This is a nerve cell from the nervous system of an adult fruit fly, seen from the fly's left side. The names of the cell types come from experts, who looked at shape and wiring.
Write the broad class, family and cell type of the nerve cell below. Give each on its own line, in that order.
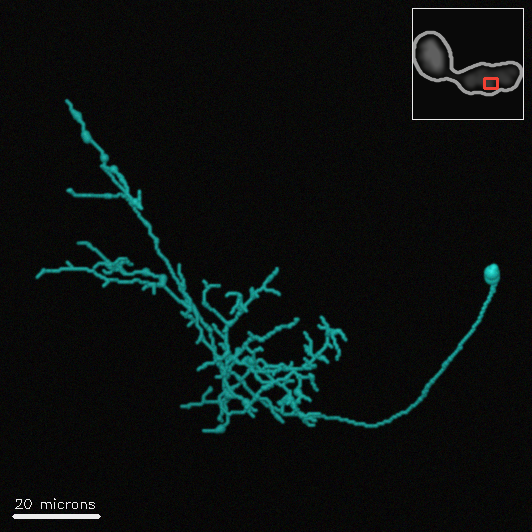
nerve-cord intrinsic neuron
hemilineage 01B
IN01B083_c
